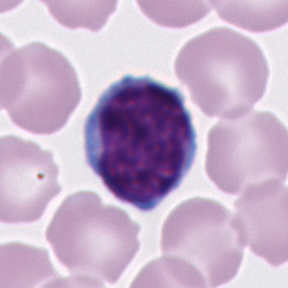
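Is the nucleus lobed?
No; it is a single, roughly round mass without lobes.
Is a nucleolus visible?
None can be seen.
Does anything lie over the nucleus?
Yes, a few small reddish-purple dots.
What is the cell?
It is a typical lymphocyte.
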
